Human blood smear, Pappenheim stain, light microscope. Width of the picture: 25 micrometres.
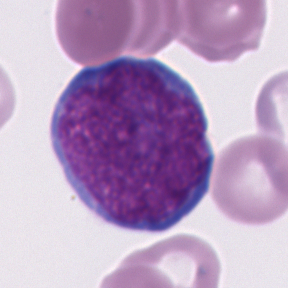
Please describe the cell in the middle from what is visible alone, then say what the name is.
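The nucleus is oval, without indentation or lobes. Its chromatin is finely stippled and evenly spread throughout. The cytoplasm is deep blue and forms only a thin rim around the nucleus. The cell measures about 16 by 14 micrometres. The cell is a myeloblast.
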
